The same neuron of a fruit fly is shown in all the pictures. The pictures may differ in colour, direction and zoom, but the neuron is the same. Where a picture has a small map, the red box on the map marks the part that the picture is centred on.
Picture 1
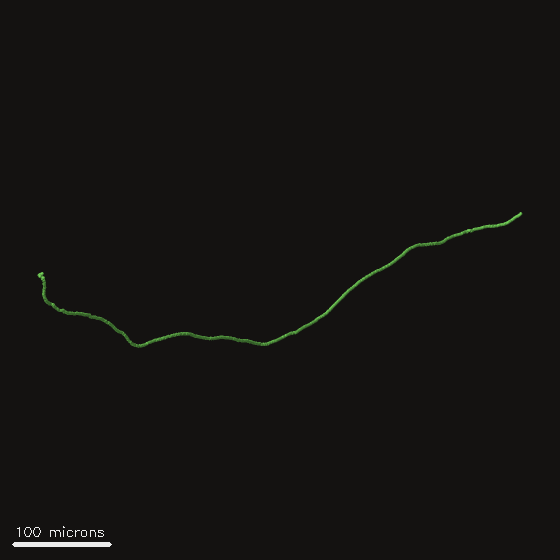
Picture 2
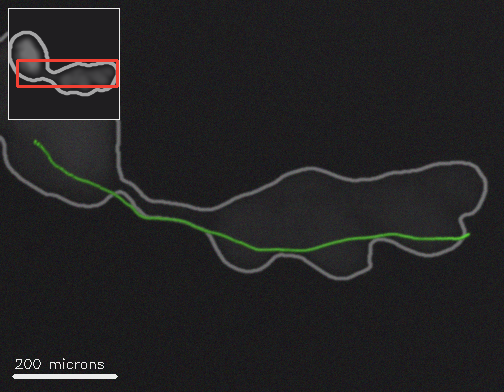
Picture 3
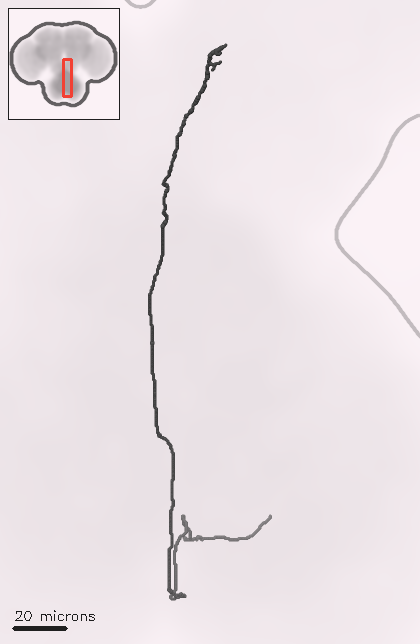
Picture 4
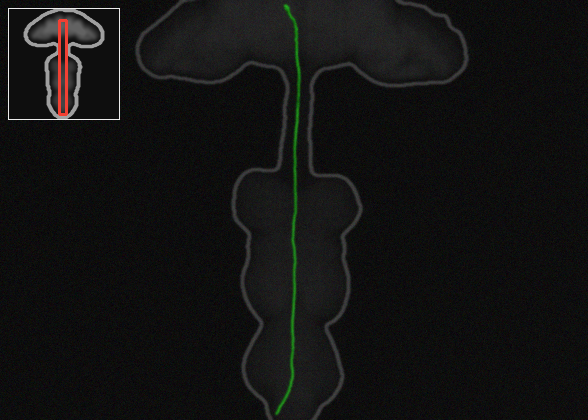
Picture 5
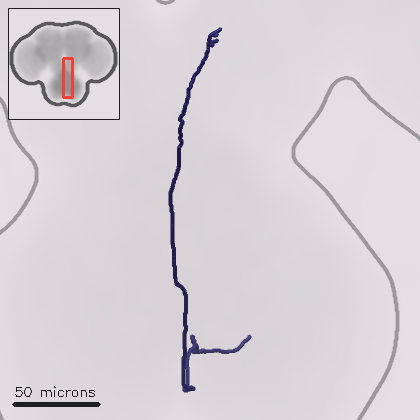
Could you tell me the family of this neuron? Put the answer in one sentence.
The family is class gustatory.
